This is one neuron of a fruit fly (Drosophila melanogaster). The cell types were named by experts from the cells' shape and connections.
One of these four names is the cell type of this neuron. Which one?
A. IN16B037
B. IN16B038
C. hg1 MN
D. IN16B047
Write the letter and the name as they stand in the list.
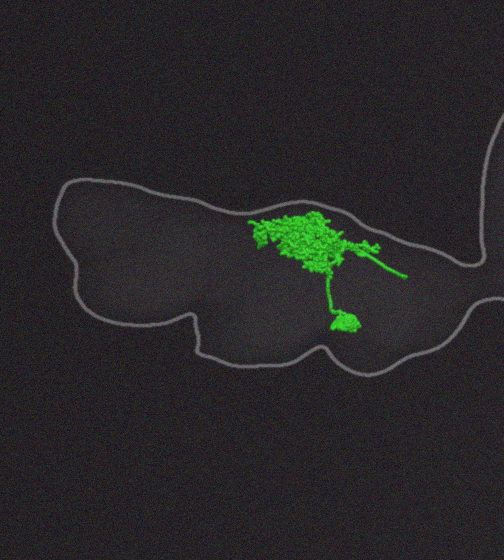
C. hg1 MN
